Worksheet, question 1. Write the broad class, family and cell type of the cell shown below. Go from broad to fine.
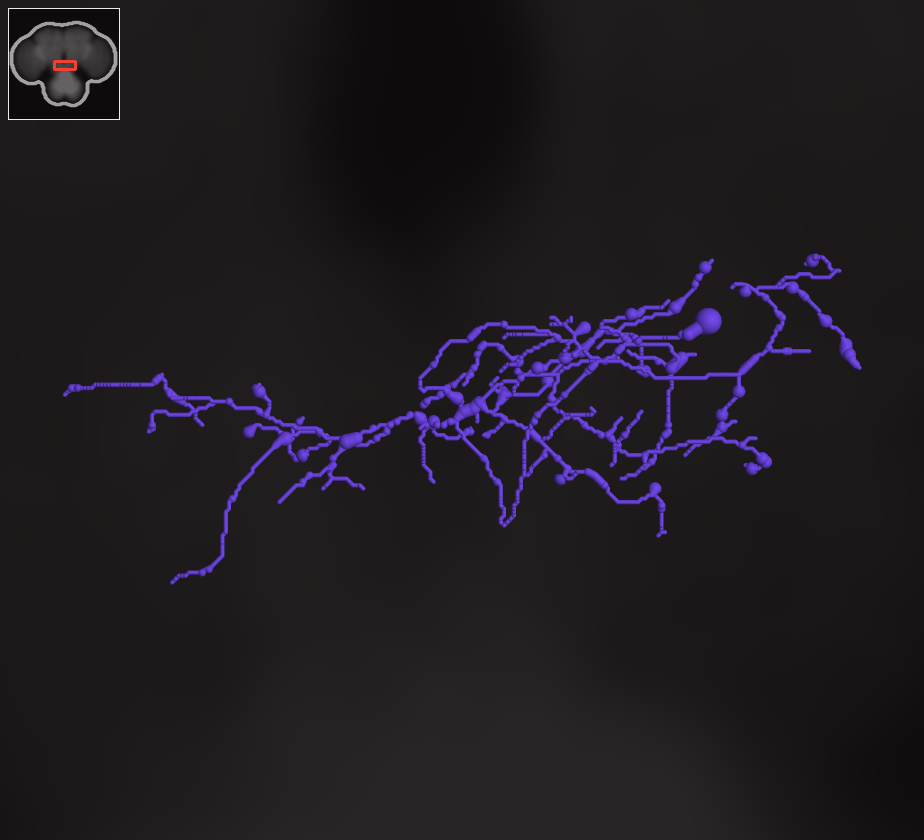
central-brain intrinsic neuron; hemilineage TRdm; GNG275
